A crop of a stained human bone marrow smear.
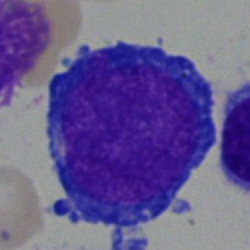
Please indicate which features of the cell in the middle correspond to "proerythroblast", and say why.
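This is a proerythroblast. Its chromatin is finely granular and evenly spread, without coarse dark clumps. The cytoplasm forms only a thin rim around the nucleus and is stained a deep blue. Small rounded blue blebs bulge from the surface, most clearly at the lower left.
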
